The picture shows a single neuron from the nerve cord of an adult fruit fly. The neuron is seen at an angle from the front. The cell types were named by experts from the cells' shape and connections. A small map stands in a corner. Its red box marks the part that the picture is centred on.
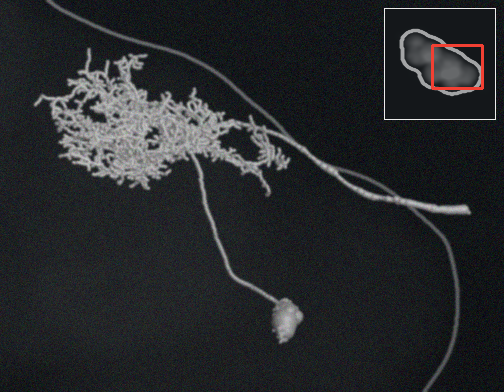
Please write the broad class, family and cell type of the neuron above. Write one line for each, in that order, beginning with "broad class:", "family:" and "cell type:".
broad class: motor neuron of the nerve cord
family: hemilineage 16B
cell type: DVMn 1a-c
